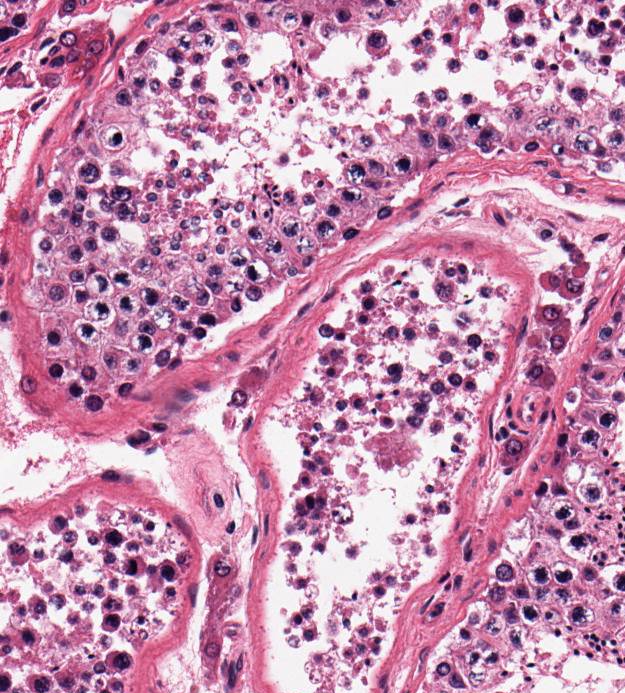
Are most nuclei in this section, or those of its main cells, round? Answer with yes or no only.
Yes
